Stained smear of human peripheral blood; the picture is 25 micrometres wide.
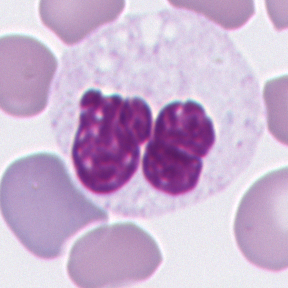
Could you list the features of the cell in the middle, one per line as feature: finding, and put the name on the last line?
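Nuclear lobes: two, lying side by side, about equal in size.
Chromatin: dark purple, coarsely clumped.
Granules: fine, lilac, scattered through the cytoplasm.
Cell type: segmented neutrophil.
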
